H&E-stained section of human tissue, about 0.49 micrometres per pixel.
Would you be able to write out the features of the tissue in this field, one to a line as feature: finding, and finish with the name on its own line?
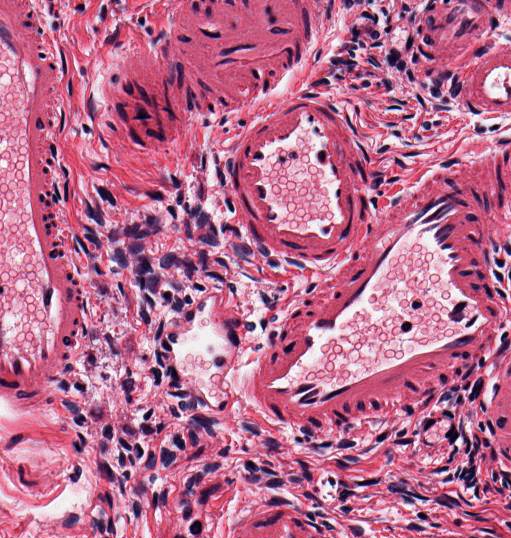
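Vessel: round lumen, concentric layered muscular wall, upper centre-right
Lumina: packed with round, pale pink red blood cells
Walls: thick, spindle-shaped smooth muscle cells, elongated nuclei parallel to lumen
Stroma: densely cellular, crowded dark oval to spindle nuclei, left-centre and lower centre
Name: ovary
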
